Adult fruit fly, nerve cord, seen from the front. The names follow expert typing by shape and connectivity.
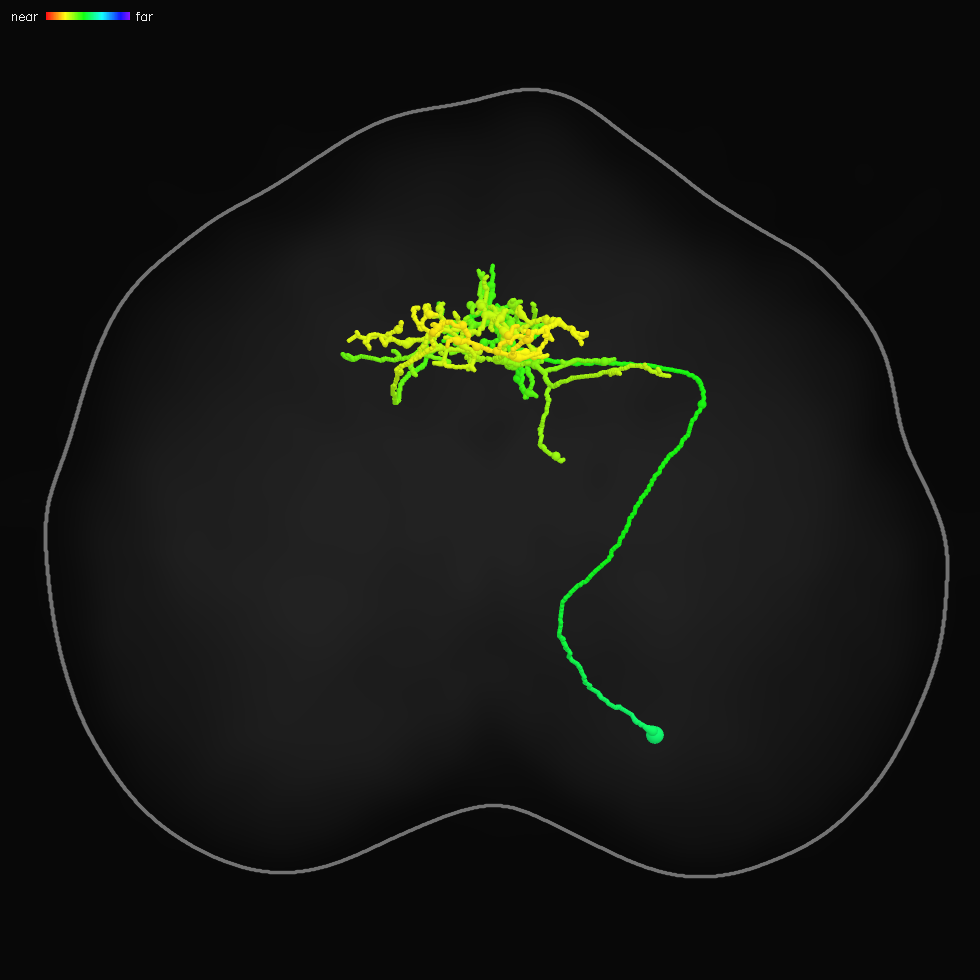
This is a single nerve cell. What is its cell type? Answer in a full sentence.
The cell type is IN06A081.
